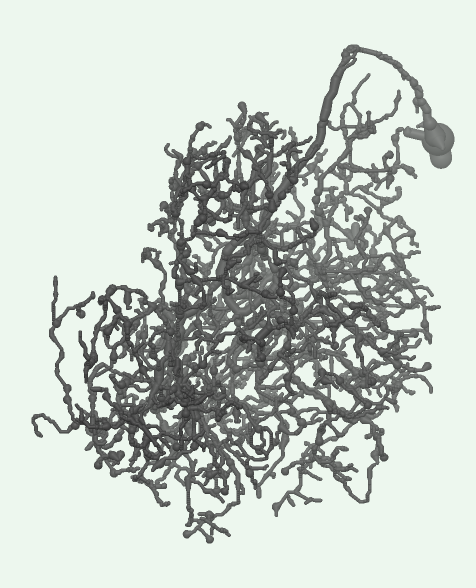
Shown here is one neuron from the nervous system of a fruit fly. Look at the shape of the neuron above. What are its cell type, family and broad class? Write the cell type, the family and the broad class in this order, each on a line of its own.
lLN1_a
hemilineage ALl1_dorsal
central-brain intrinsic neuron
